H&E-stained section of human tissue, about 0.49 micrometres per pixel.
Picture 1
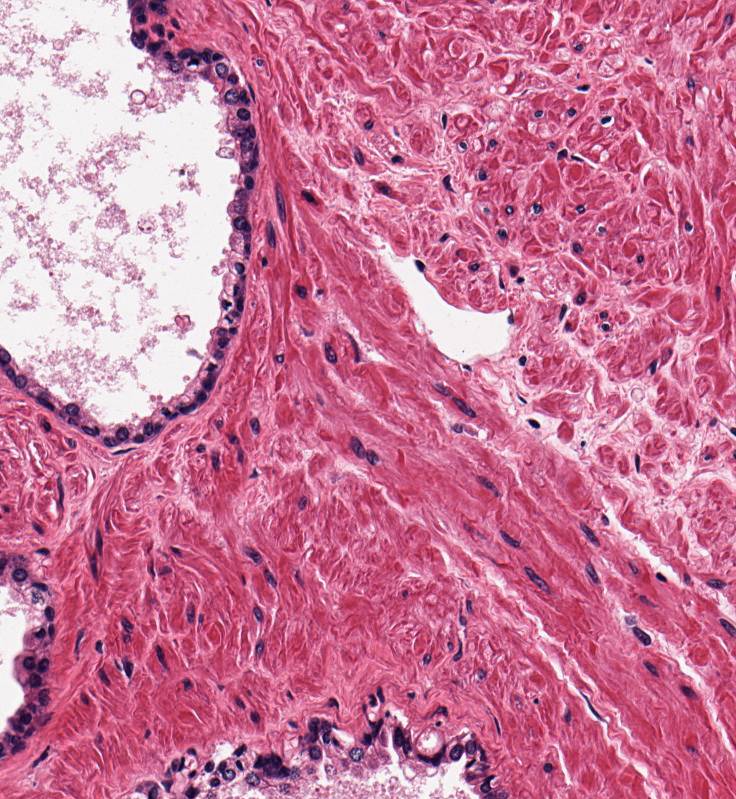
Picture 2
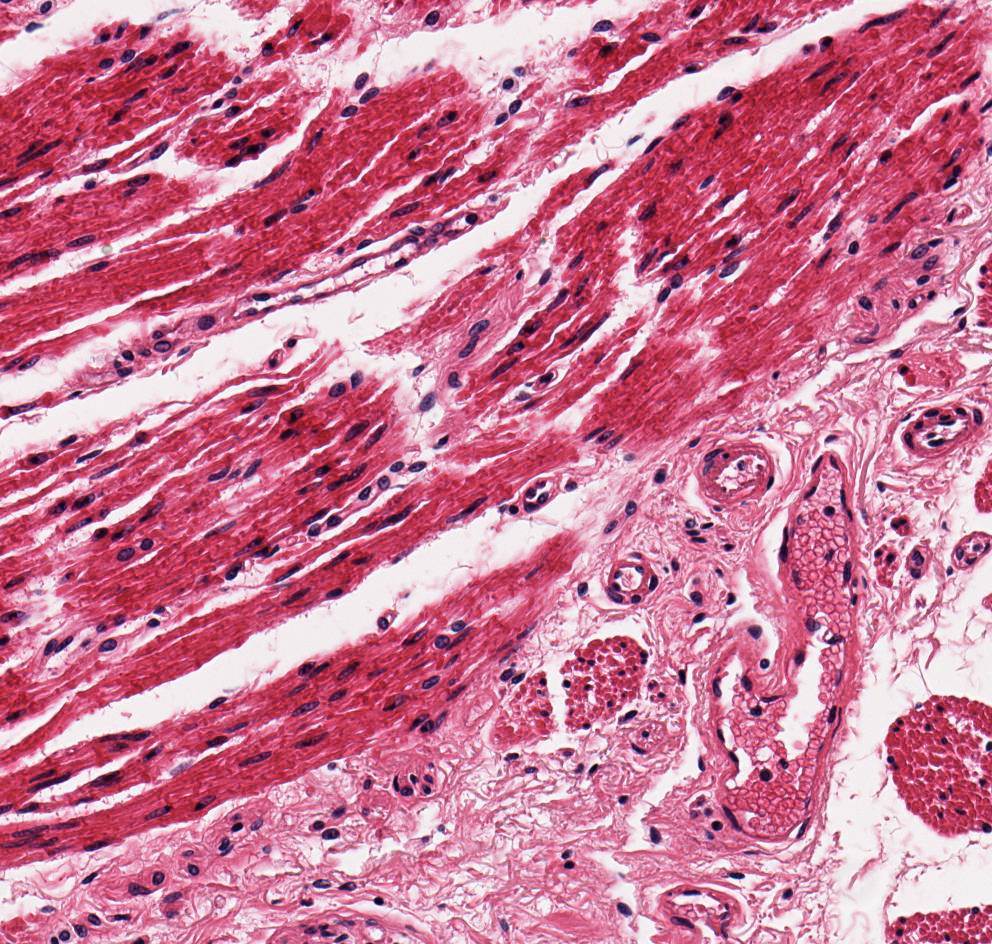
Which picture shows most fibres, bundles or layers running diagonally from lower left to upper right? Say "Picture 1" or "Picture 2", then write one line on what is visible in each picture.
Picture 2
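Picture 1: Muscle bundles through the centre of the field run diagonally from upper left to lower right.
Picture 2: The smooth muscle bundles run diagonally from the lower left toward the upper right.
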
